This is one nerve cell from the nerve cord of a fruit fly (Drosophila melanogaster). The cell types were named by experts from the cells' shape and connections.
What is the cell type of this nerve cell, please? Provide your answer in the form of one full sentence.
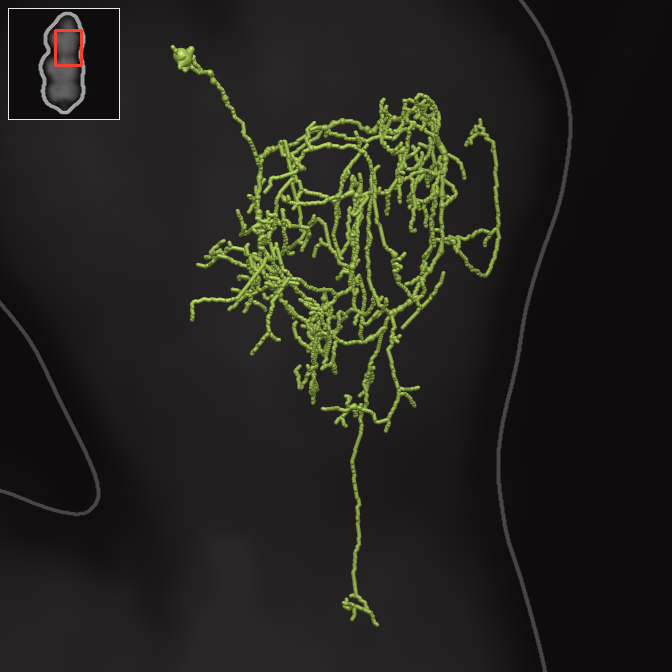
Regarding its cell type, the nerve cell is INXXX415.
